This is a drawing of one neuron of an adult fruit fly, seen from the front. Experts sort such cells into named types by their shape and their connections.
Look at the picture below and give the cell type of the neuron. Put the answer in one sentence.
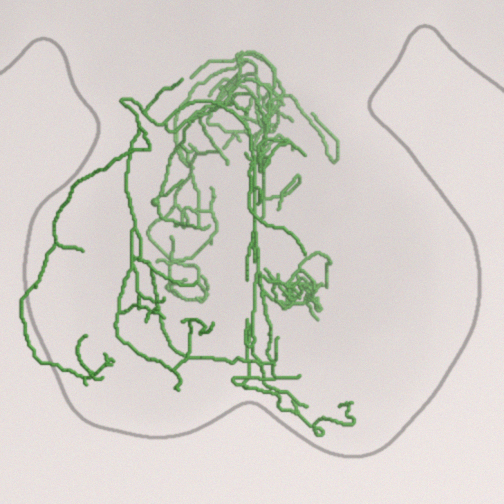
The cell type is DNc01.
